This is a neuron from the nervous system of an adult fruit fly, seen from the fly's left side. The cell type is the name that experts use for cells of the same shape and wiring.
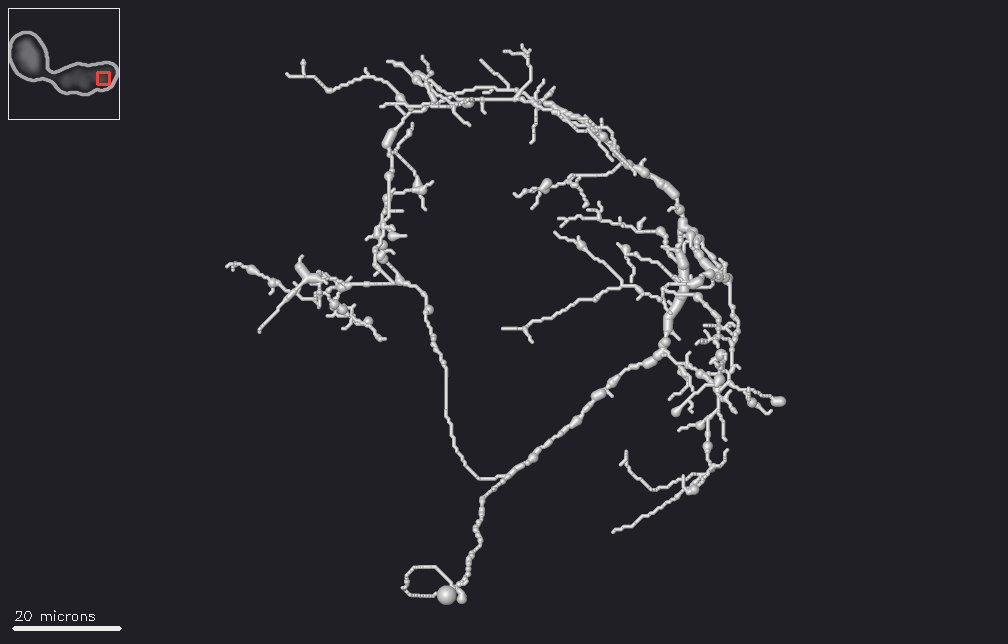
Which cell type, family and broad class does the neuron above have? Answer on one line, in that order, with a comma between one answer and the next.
IN13B064, hemilineage 13B, nerve-cord intrinsic neuron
